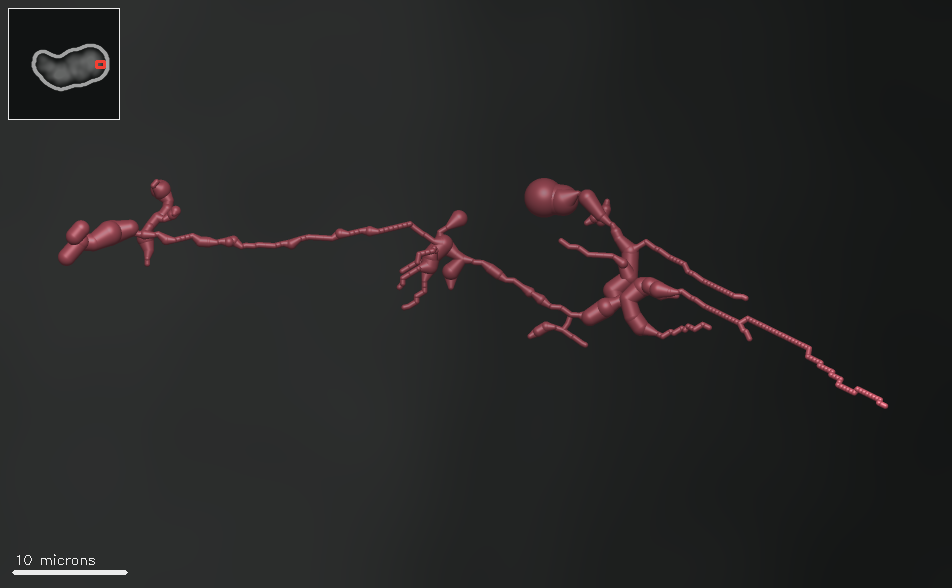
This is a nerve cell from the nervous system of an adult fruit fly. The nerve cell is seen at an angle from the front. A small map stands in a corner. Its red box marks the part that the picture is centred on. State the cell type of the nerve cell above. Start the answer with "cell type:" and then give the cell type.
cell type: Mi1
